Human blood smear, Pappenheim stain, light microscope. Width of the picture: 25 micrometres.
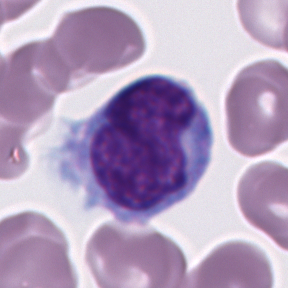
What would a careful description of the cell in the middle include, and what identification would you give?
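Measuring about 14 by 12 micrometres, this cell holds a nucleus of about 12 by 9 micrometres that fills about 70% of its area. A deep notch on the right side folds the nucleus into a kidney-like shape, and no nucleoli can be seen in it. The left edge of the cell is ragged, with small frayed projections of cytoplasm, and no coarse granules appear in the cytoplasm. The cell is a monocyte.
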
